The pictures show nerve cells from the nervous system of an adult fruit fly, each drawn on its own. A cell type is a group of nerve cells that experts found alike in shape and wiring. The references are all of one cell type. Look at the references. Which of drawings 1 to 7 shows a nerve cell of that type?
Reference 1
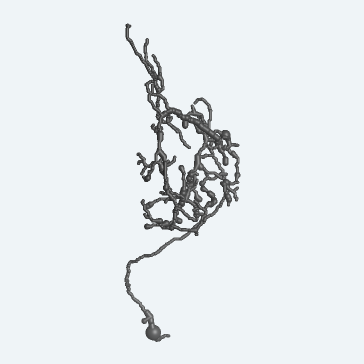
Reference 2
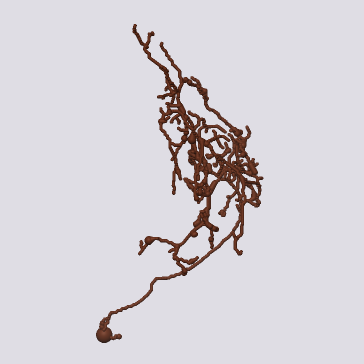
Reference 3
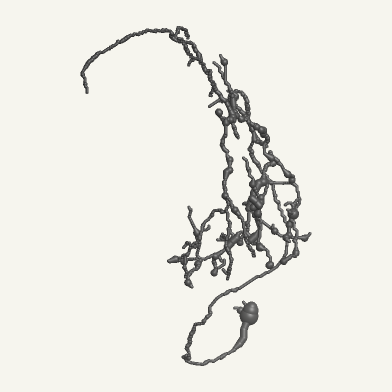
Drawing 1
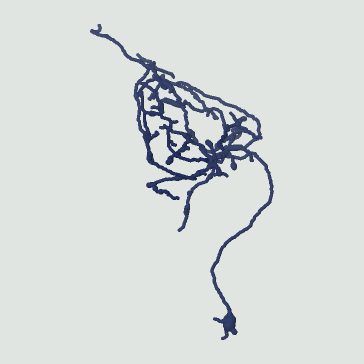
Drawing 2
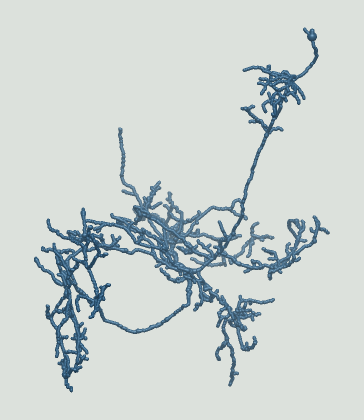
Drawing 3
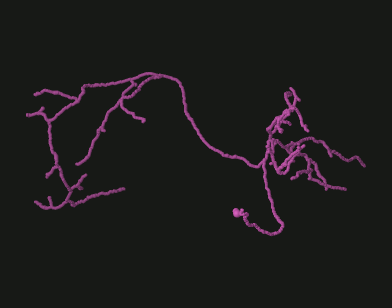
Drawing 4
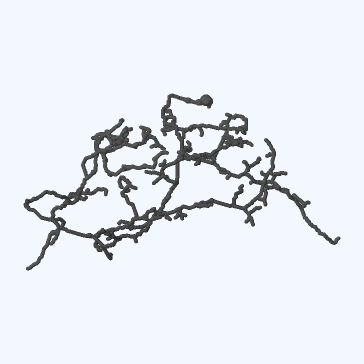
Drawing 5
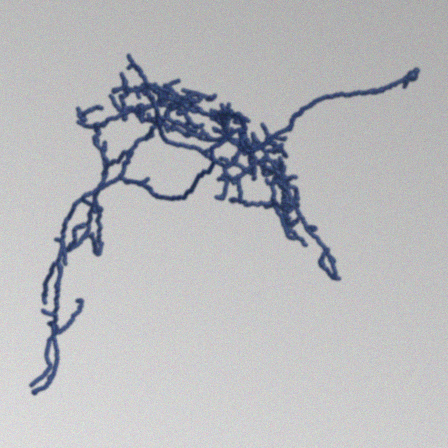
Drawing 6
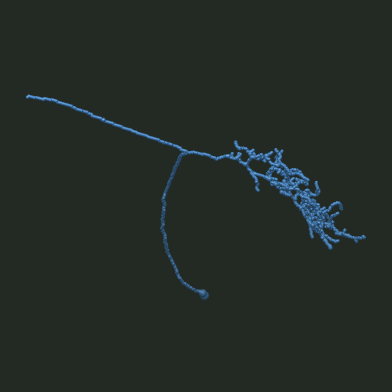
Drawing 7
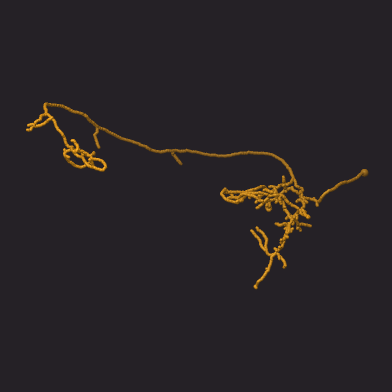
1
